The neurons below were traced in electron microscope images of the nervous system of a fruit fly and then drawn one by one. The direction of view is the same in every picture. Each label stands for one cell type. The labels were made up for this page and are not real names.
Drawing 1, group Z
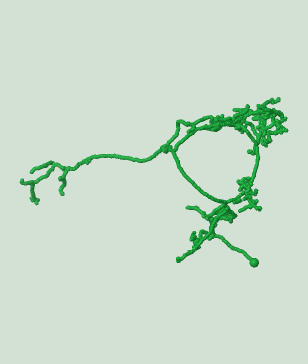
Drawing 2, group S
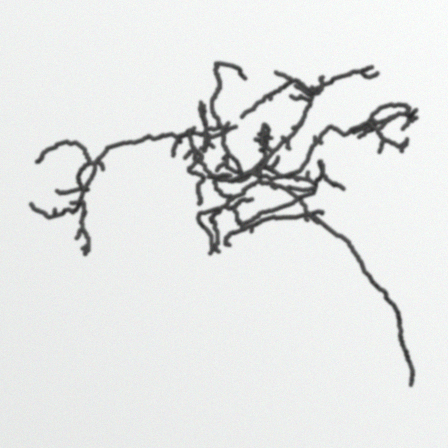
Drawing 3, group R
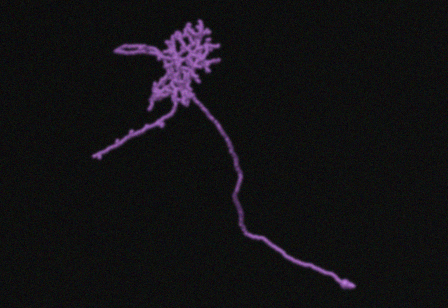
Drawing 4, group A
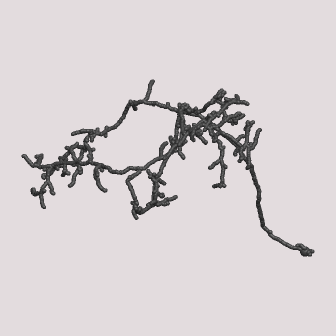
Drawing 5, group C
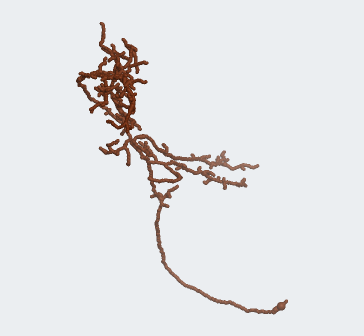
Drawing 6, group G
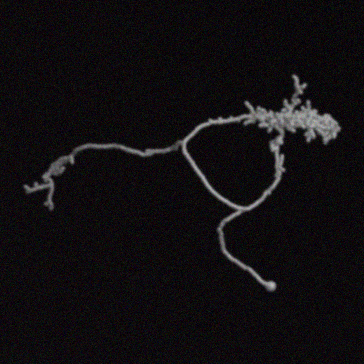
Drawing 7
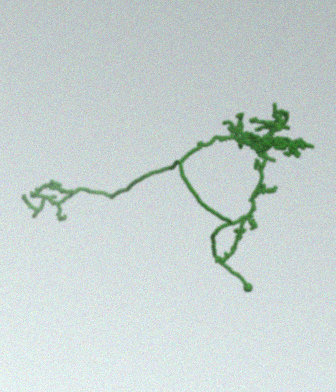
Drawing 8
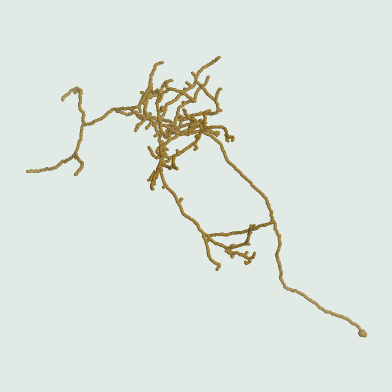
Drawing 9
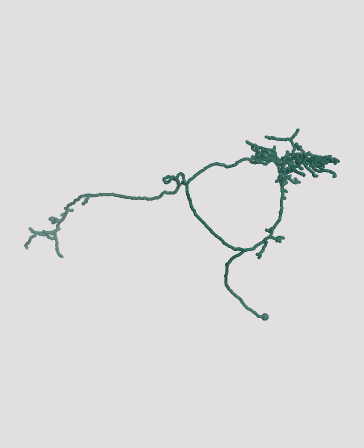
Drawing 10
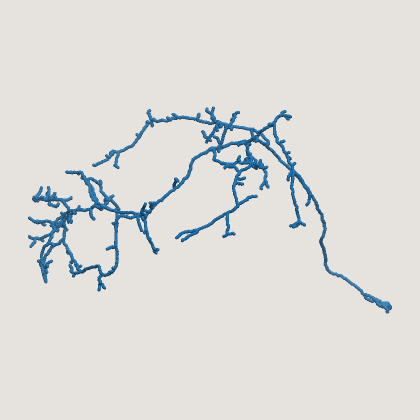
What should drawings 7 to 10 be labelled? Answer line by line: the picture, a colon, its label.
7: group G
8: group S
9: group G
10: group A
